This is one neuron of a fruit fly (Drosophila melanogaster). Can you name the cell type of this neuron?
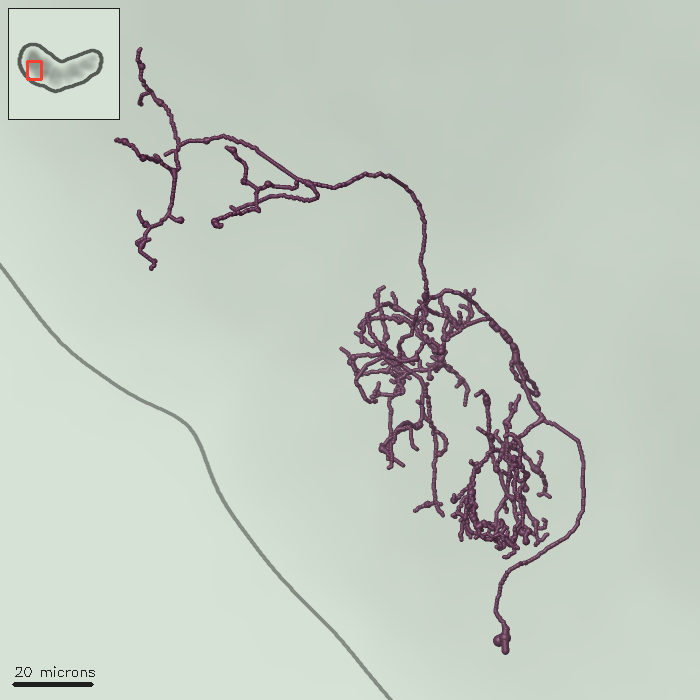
v2LN34F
